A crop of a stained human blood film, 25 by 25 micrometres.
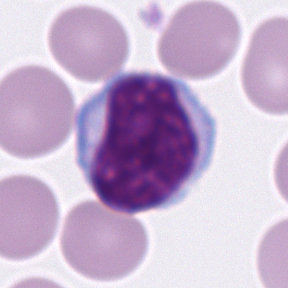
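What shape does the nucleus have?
A single oval mass, about 12 by 9 micrometres, with a slightly indented left side; it fills about 70% of the cell's area.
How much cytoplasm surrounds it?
Only a narrow pale blue rim, and almost none at the lower edge, where the nucleus reaches the cell border.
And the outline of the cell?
Slightly irregular, with small bumps along the right edge; the cell is about 13 micrometres across.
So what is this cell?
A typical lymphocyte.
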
